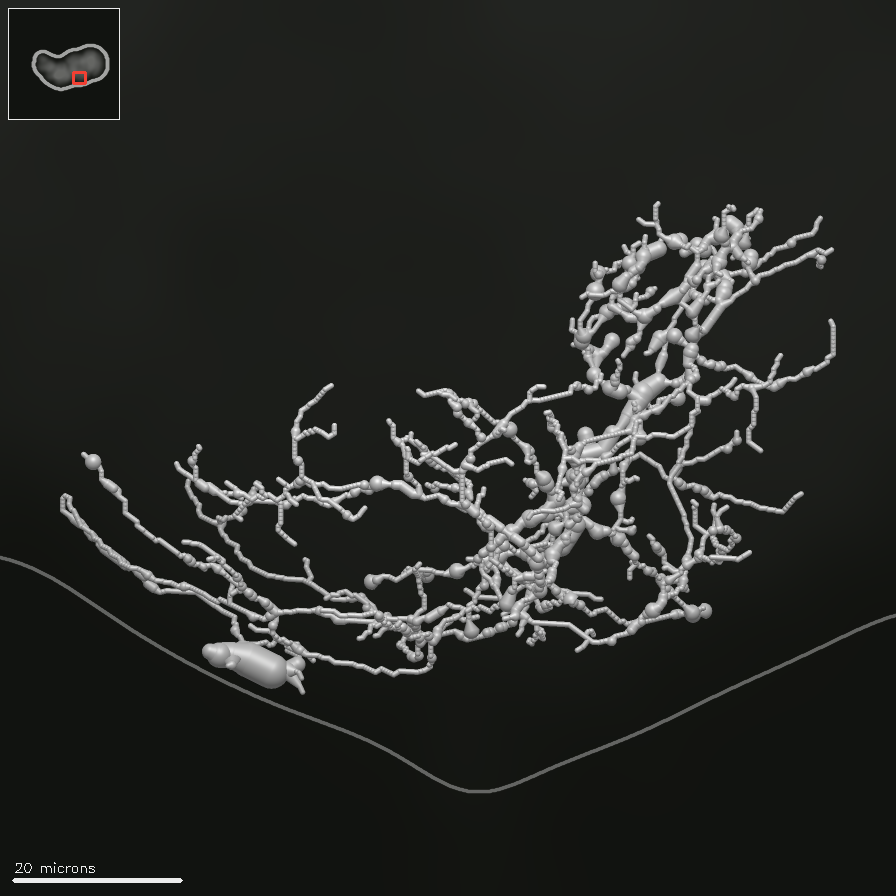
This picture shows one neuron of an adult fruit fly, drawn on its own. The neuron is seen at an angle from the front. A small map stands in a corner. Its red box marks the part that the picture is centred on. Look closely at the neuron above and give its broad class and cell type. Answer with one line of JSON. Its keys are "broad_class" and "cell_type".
{"broad_class": "central-brain intrinsic neuron", "cell_type": "GNG452"}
